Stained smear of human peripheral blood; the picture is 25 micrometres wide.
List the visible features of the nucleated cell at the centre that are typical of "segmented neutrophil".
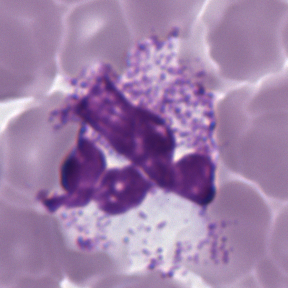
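Look first at the nucleus of this segmented neutrophil: it is divided into several separate lobes.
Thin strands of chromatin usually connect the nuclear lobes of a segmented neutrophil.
Now move to the cytoplasm, which is pale and nearly colourless between small, dark violet granules. Below the nucleus, the granules grow sparser, leaving clear patches of cytoplasm there.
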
